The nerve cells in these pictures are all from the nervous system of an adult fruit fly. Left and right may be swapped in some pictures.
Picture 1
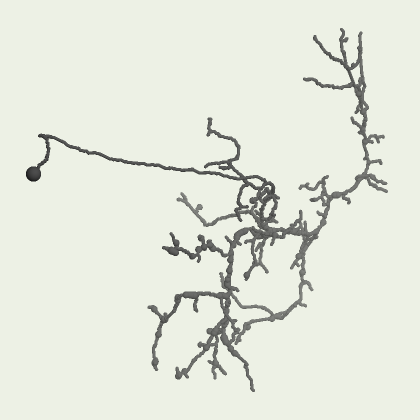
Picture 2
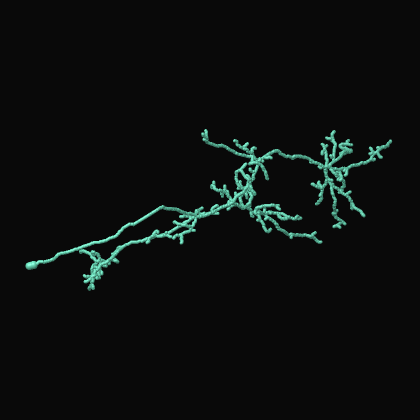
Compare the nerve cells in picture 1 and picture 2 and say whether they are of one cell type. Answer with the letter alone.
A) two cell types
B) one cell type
A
